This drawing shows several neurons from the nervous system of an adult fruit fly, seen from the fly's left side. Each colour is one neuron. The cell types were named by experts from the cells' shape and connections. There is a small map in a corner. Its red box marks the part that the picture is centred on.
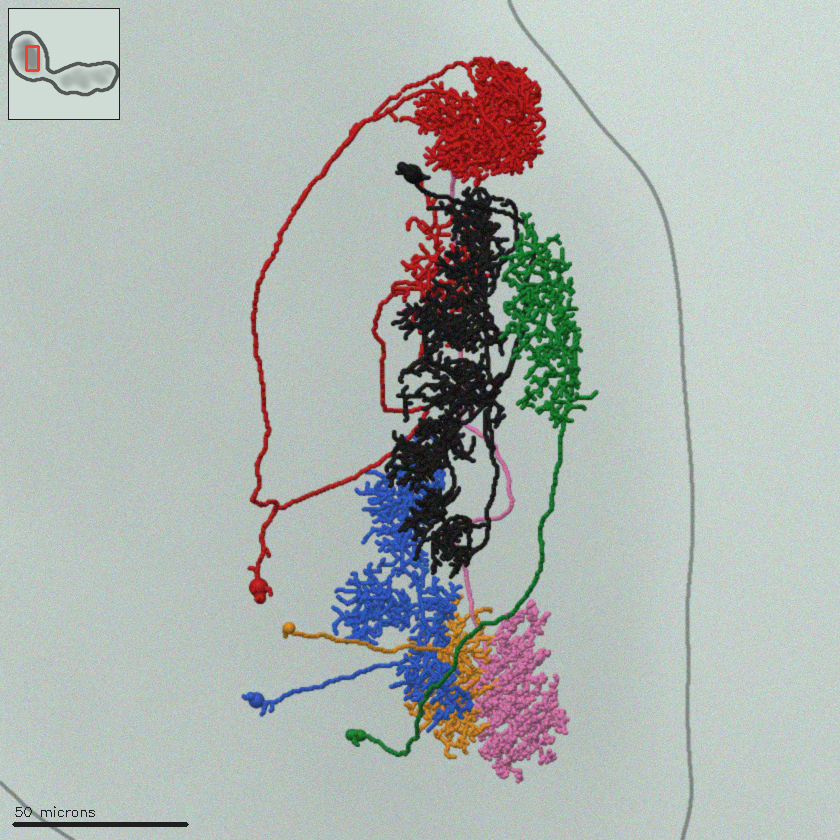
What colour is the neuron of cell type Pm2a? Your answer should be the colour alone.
pink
